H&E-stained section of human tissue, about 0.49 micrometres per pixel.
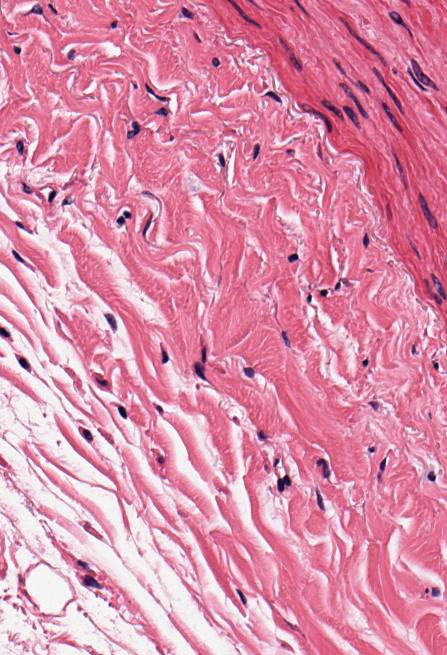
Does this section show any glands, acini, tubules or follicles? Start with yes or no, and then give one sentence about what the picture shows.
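No. No glands, tubules or follicles are seen in the field.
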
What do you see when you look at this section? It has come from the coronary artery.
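Almost the whole field is eosinophilic collagen bundles with scattered nuclei. Those nuclei are small, dark and mostly spindle-shaped, consistent with fibroblasts. Along the upper right edge, a band stains deeper pink and is more compact; its nuclei are elongated and lie parallel to it.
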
